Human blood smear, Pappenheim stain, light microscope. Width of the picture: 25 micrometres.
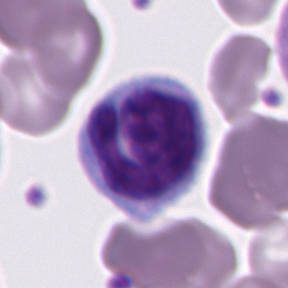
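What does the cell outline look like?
It is smooth, with one small rounded bulge at the bottom.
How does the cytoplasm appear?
It forms a thin pale blue-grey rim around the nucleus, widest at the lower edge of the cell, and no granules are visible in it.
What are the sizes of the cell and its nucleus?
The cell is about 13 by 11 micrometres; the nucleus is about 10 micrometres across and fills about 70% of the cell's area.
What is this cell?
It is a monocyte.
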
